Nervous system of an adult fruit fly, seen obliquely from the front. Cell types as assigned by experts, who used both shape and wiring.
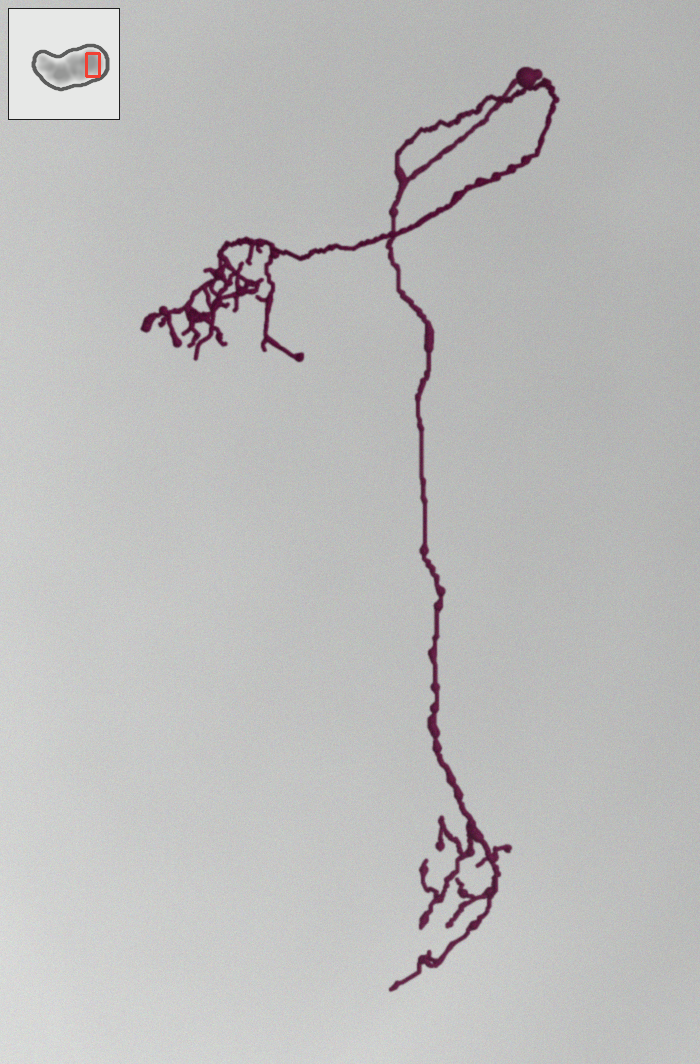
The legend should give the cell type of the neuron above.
LC9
